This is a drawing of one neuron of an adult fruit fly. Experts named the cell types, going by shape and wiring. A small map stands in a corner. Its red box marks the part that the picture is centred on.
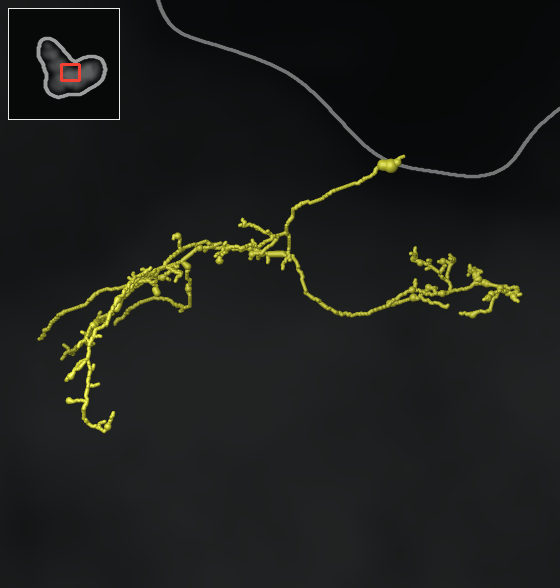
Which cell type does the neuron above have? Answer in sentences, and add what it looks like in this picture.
Its cell type is SLP402_a. This is a central-brain intrinsic neuron. Dozens of branch ends can be seen. As drawn here it is wider than it is tall.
